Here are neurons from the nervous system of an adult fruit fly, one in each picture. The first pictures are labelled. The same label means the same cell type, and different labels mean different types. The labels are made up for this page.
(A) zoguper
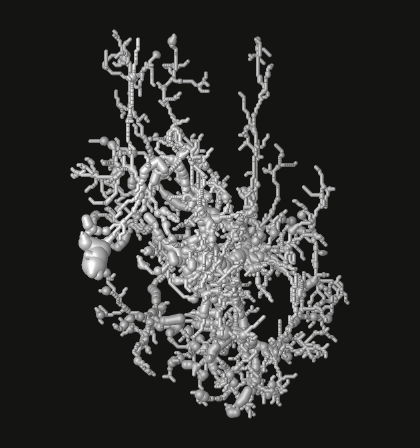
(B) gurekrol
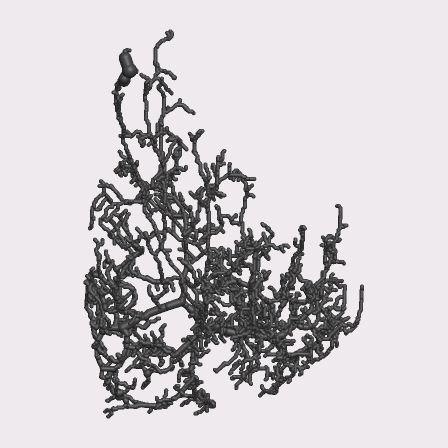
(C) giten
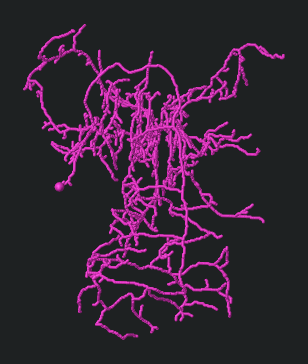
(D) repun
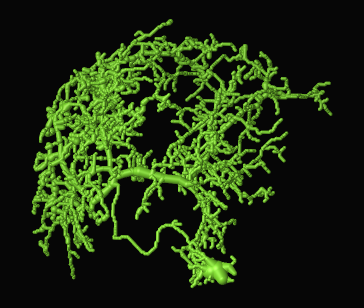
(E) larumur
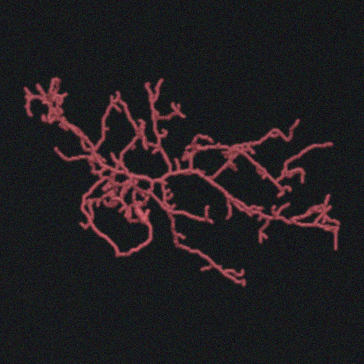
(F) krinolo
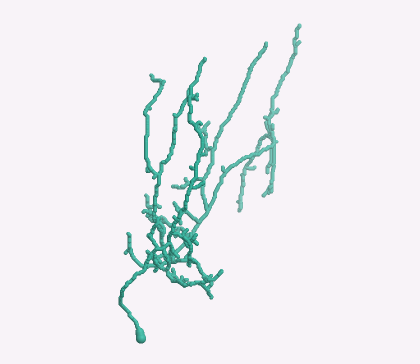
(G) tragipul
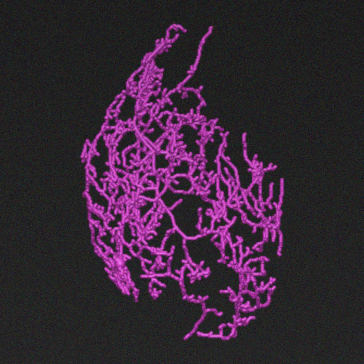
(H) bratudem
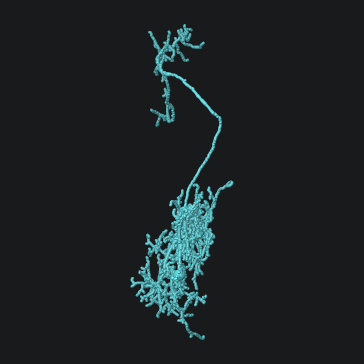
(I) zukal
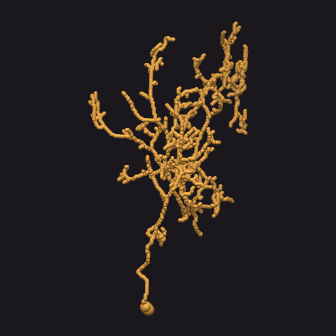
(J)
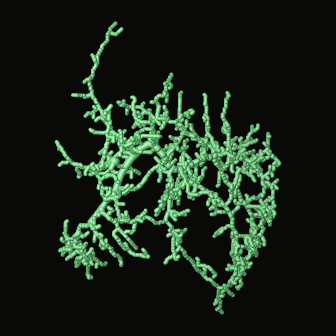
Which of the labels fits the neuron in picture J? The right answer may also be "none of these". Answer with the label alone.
none of these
